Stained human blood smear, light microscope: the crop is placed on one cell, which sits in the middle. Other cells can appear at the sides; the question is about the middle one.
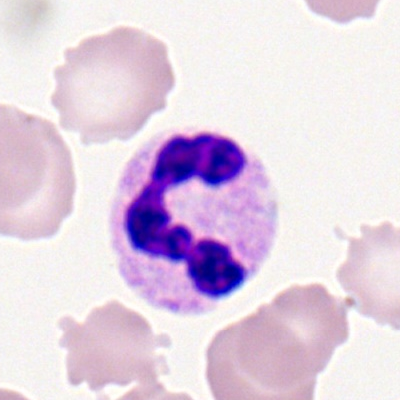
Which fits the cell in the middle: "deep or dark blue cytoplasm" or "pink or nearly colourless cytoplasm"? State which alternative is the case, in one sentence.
No blue or grey can be seen in the cytoplasm, which is pink, salmon or almost clear.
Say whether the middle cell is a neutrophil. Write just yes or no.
yes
